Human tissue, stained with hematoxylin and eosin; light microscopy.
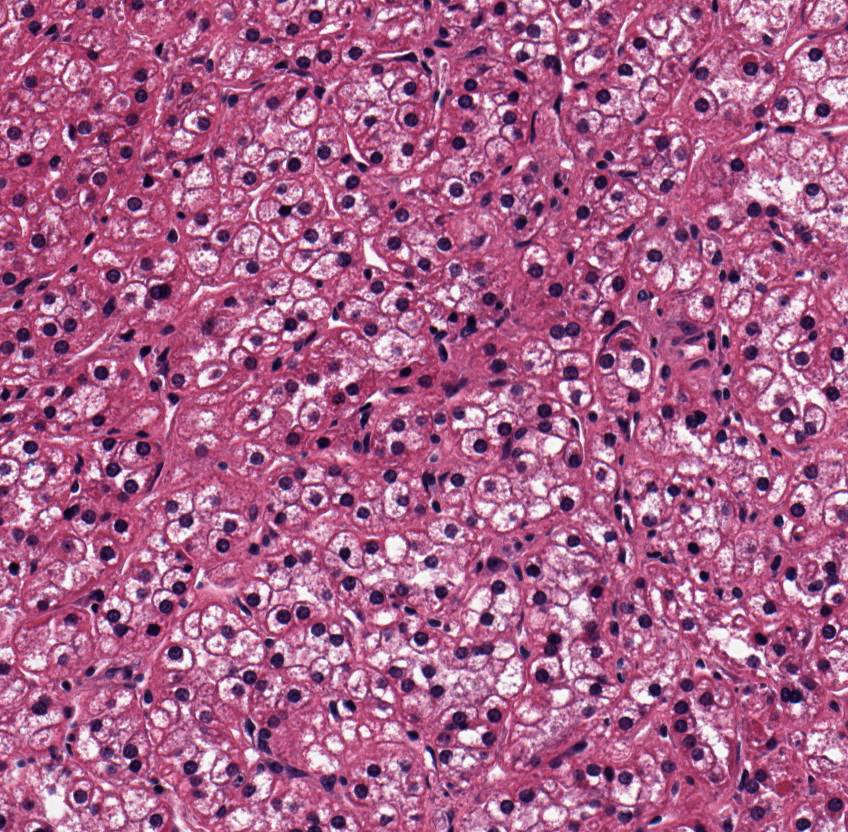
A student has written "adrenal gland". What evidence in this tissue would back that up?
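Name: adrenal gland.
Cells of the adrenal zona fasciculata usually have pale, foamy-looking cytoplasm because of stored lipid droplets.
Fits: most cells here are large and polygonal, with pale, finely vacuolated, foamy cytoplasm.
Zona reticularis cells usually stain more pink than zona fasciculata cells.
The pale cytoplasm seen here goes with the fasciculata pattern rather than the pinker reticularis one. Also seen: usually one small, round, dark nucleus per cell, placed near the centre. Nuclei closely similar in size and shape from cell to cell. Individual cell outlines distinct as fine pink lines.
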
